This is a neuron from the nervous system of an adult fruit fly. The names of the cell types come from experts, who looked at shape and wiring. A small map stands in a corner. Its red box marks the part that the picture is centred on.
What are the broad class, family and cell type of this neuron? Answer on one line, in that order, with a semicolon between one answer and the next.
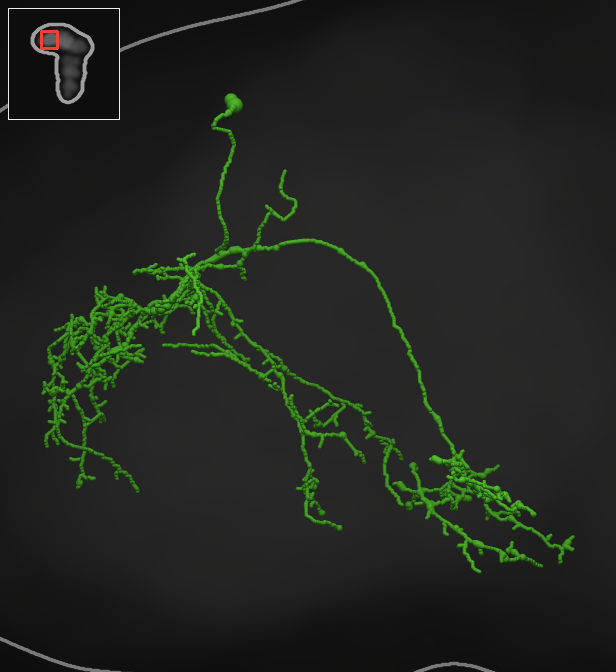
central-brain intrinsic neuron; hemilineage SLPa&l1_anterior; CB3906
